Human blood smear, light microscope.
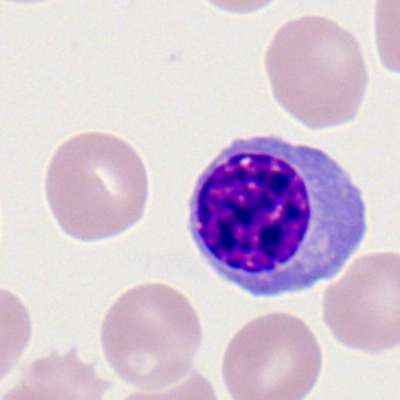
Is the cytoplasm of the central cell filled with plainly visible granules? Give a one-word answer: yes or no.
No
